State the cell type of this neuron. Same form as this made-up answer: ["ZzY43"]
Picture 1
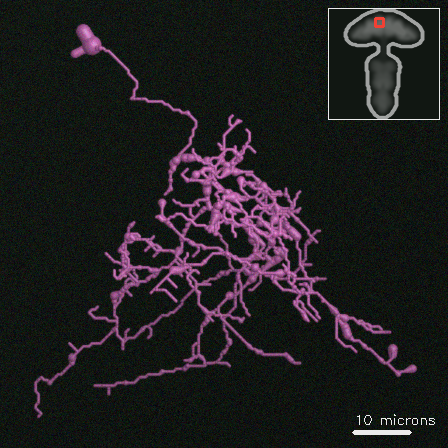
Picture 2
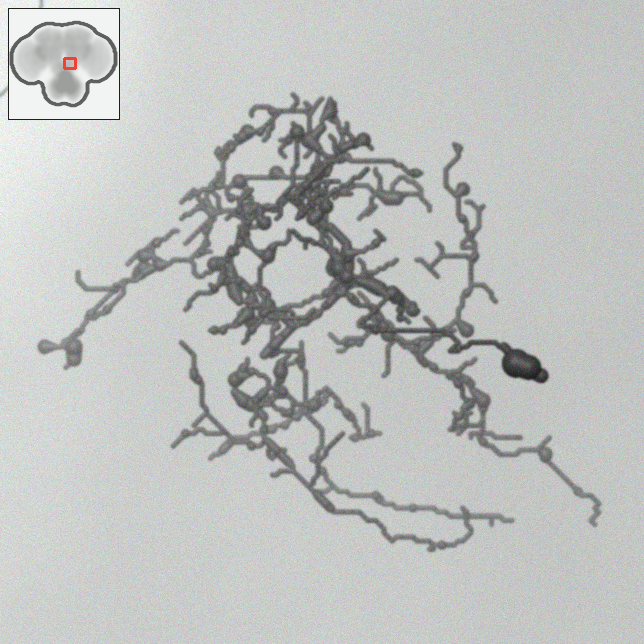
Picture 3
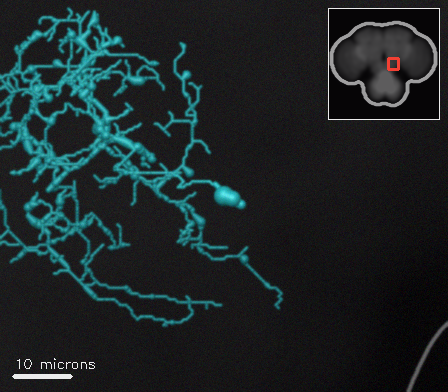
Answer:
["GNG273"]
